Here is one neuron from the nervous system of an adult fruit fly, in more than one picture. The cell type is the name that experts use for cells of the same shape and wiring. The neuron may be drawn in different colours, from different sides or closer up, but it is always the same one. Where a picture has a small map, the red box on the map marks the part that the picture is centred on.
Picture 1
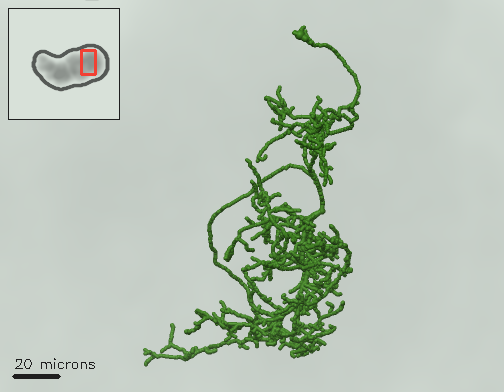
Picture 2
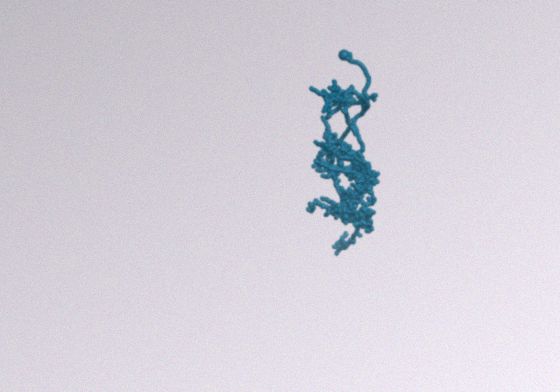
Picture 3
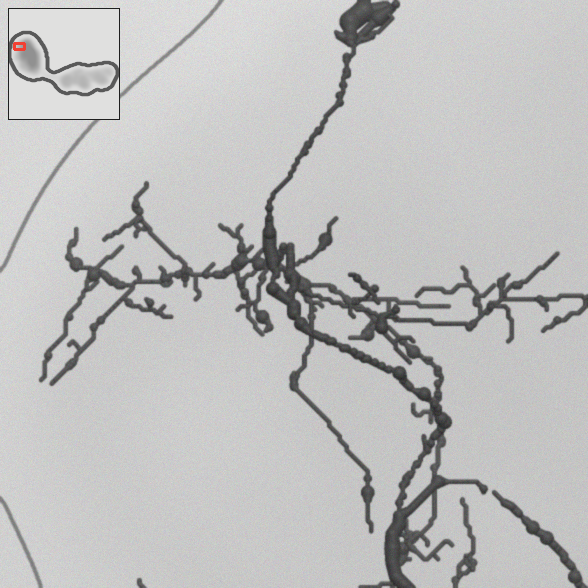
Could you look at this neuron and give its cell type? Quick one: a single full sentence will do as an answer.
On the level of cell type, this neuron is LAL011.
